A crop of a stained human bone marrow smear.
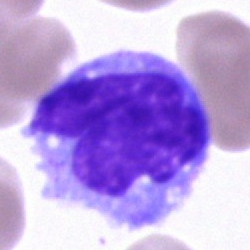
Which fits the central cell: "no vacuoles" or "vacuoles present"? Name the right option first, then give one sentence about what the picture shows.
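Vacuoles present. Several small clear vacuoles are scattered in the cytoplasm near the cell margin.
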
